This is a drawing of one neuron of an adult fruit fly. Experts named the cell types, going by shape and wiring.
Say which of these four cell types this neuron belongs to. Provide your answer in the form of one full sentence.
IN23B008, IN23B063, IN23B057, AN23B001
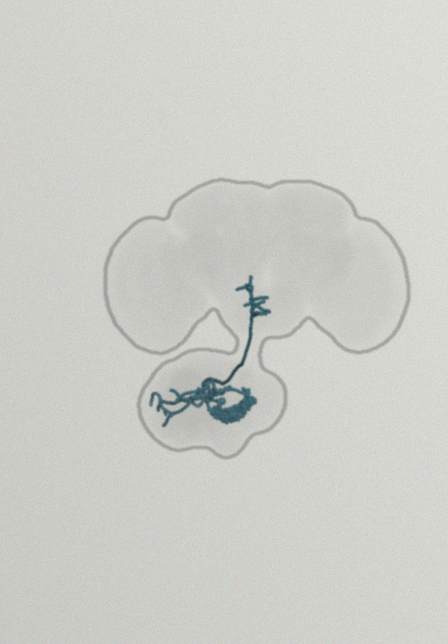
It is as AN23B001 that this neuron is typed.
